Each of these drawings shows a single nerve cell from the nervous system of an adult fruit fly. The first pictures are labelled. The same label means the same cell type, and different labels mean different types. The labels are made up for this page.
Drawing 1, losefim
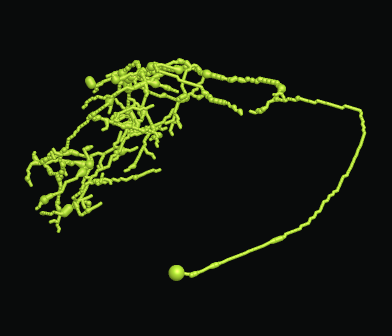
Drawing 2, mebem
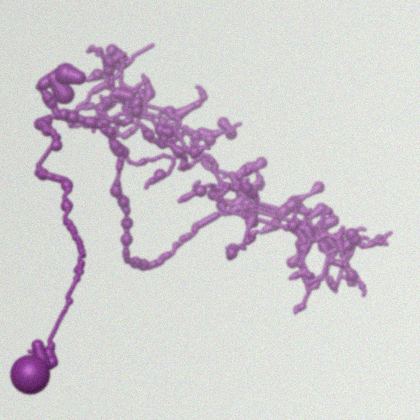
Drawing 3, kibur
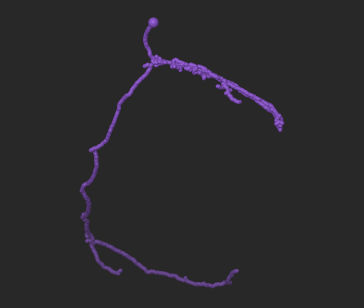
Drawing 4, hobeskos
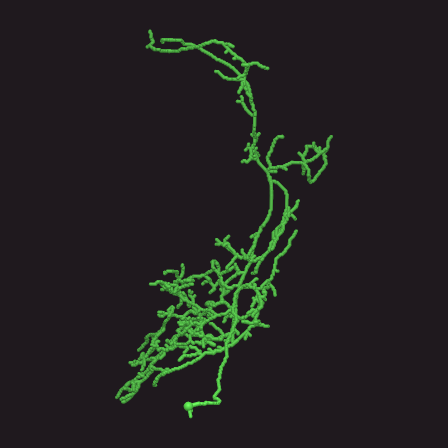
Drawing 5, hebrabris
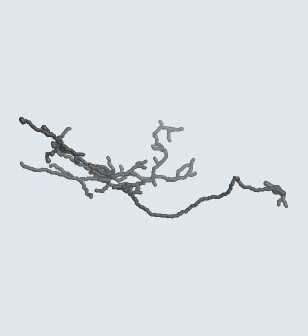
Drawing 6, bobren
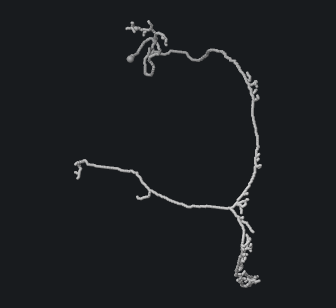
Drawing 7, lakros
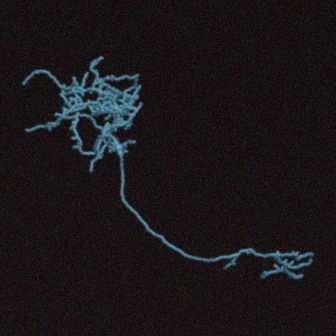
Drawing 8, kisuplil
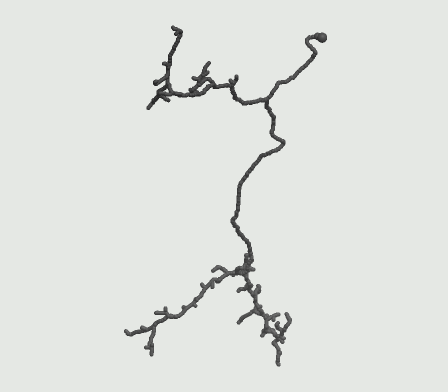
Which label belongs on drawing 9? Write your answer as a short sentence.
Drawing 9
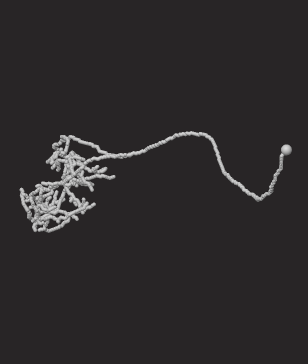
It belongs to losefim.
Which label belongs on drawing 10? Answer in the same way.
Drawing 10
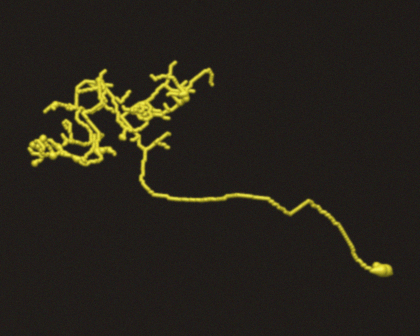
It belongs to hebrabris.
